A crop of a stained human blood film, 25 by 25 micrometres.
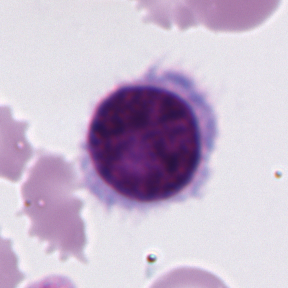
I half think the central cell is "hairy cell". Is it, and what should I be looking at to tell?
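Two points decide: many fine, hair-like projections on the border, and a round nucleus about 10 micrometres across.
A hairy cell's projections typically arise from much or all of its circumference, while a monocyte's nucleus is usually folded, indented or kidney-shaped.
So hairy cell fits; monocyte does not. No granules are seen in the cytoplasm.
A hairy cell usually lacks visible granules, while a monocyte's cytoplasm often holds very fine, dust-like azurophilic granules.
The cell is about 12 micrometres across, its nucleus filling about 70% of the area.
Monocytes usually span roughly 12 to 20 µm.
That size suits either name. The cytoplasm has no vacuoles.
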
